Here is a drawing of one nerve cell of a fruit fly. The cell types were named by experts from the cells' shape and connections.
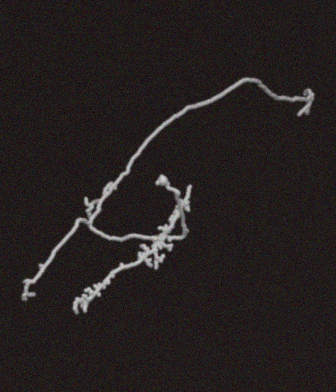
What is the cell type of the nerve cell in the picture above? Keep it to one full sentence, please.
The cell type that this nerve cell has is AN06A080.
